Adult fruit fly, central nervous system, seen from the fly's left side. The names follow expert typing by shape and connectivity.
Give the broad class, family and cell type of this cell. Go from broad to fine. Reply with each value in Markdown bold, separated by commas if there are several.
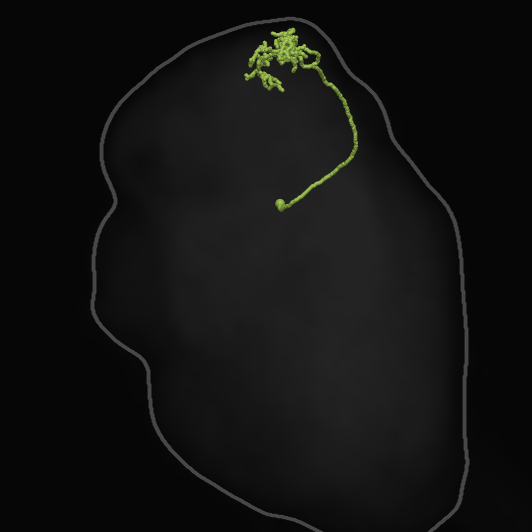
**central-brain intrinsic neuron**, **hemilineage SLPpl3**, **SLP347**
